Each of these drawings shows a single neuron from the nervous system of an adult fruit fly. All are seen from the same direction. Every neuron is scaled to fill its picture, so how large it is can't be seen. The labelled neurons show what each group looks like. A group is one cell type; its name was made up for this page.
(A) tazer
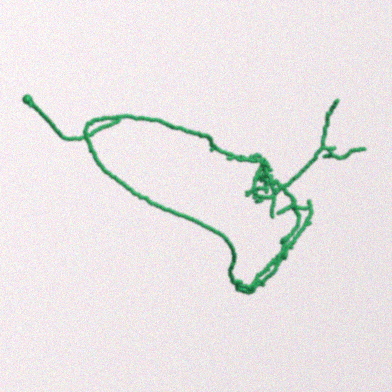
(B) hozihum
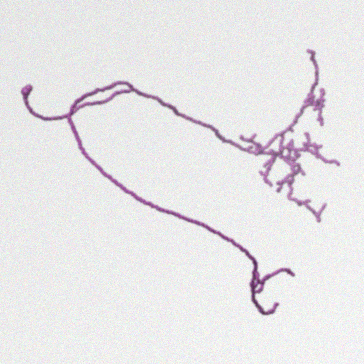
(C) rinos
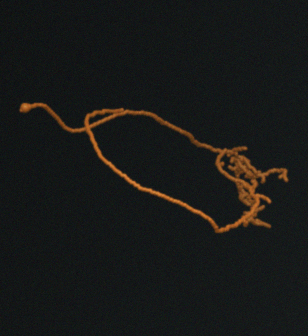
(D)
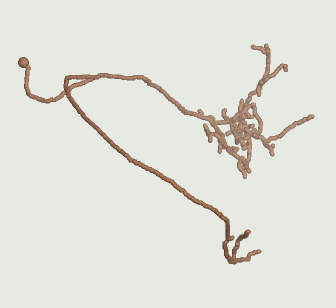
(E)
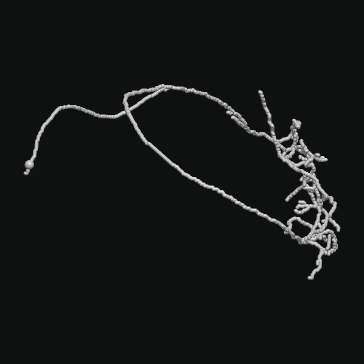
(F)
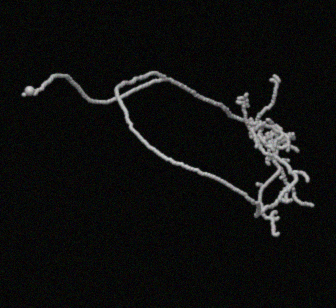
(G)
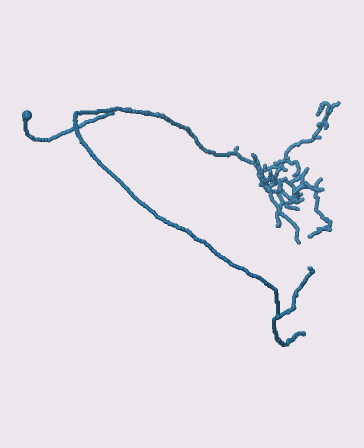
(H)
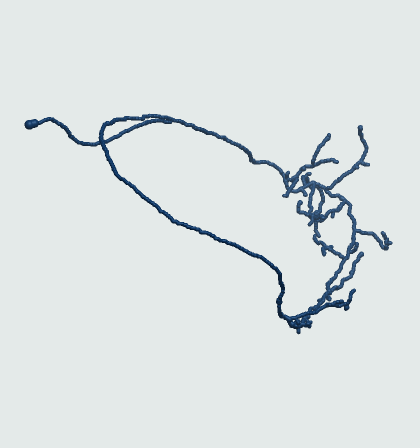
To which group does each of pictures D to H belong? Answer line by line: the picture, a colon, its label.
D: hozihum
E: rinos
F: rinos
G: hozihum
H: tazer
